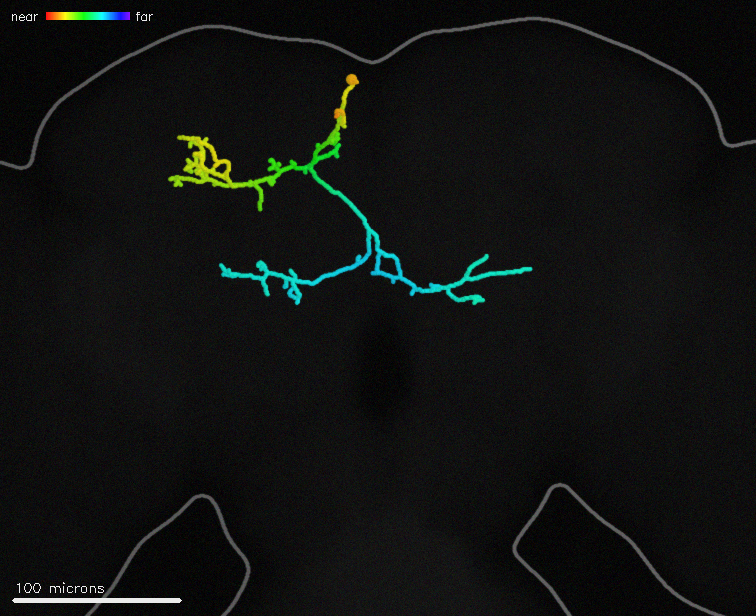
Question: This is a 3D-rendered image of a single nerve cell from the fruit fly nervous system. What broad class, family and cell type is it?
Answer: central-brain intrinsic neuron; hemilineage SMPad2; SIP021_b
